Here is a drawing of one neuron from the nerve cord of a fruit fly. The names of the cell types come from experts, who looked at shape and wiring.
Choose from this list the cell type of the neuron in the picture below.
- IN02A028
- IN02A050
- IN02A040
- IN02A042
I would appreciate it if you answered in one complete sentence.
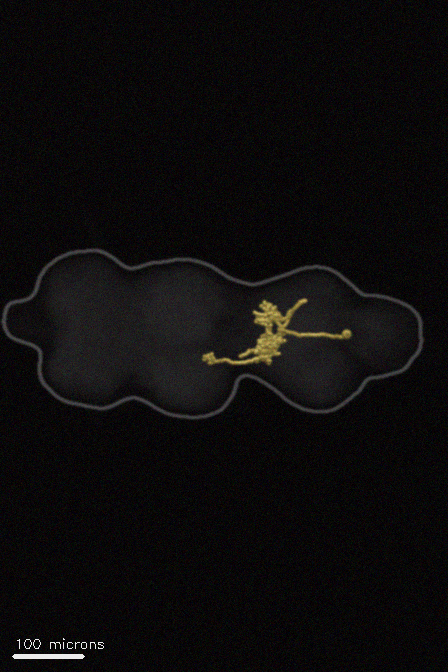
Of the cell type IN02A028 is this neuron.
